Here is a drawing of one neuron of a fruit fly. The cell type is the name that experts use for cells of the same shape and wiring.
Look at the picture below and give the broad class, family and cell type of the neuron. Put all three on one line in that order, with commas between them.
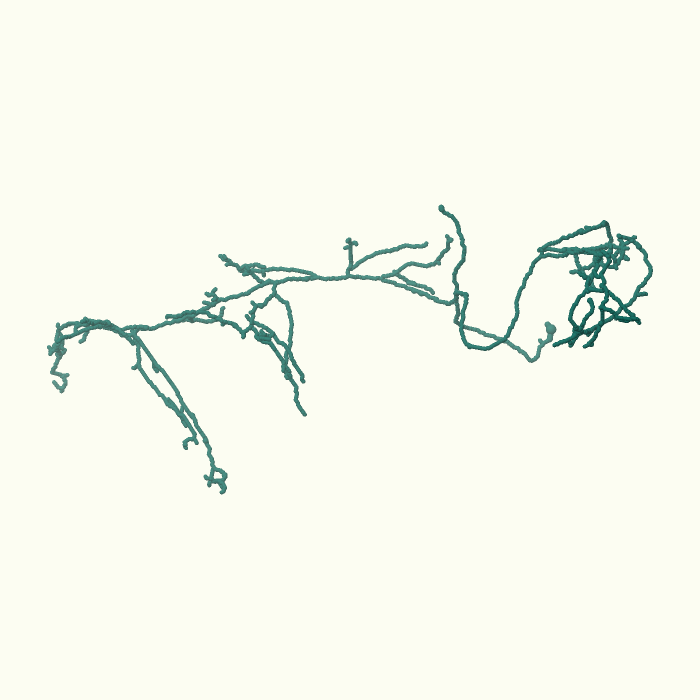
central-brain intrinsic neuron, hemilineage SMPad3, CRE037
